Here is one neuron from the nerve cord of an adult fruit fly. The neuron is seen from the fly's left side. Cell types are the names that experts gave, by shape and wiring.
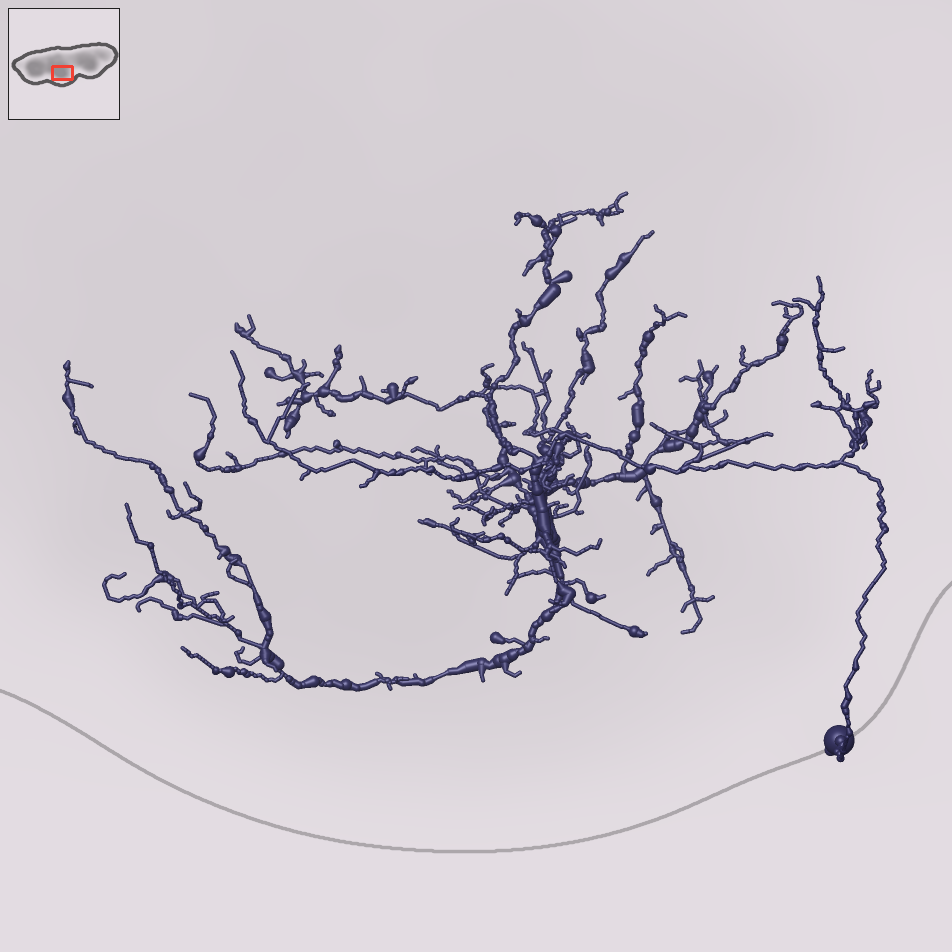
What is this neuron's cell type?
IN20A.22A043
